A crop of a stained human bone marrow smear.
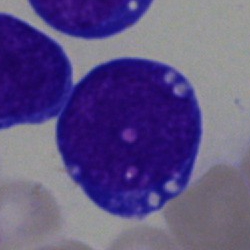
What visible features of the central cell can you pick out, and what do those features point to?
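Round, smooth outline; no projections on the surface. Chromatin finely stippled, not coarsely clumped. Several small, round, clear vacuoles, mostly near the right and lower edges. Blast.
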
